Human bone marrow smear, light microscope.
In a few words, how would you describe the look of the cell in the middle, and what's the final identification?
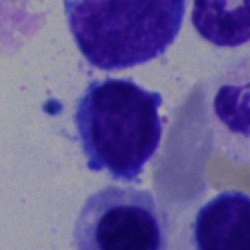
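Instead of a smooth edge, the outline is irregular, with small bulges. Small rounded blebs protrude from the left and lower edges. The cytoplasm, stained deep blue, forms only a thin rim around the nucleus. The cell is a lymphocyte.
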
